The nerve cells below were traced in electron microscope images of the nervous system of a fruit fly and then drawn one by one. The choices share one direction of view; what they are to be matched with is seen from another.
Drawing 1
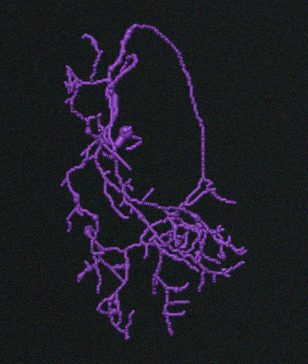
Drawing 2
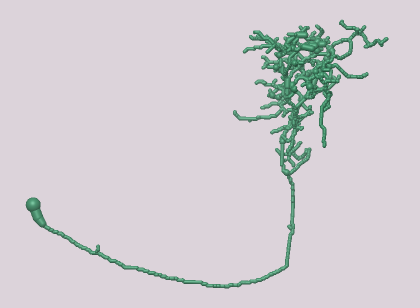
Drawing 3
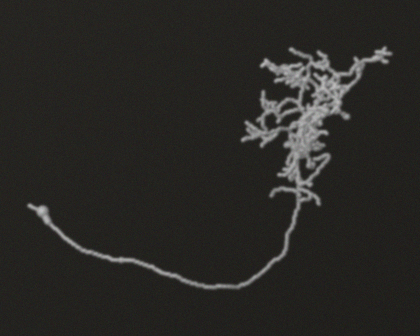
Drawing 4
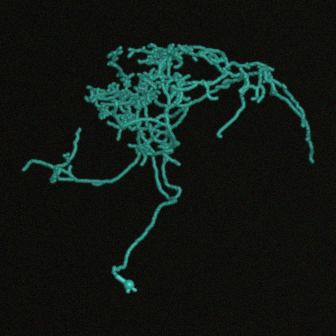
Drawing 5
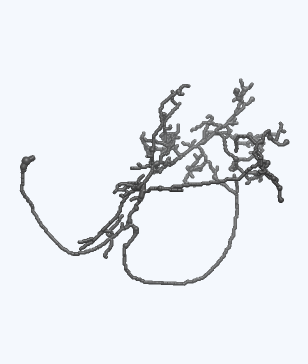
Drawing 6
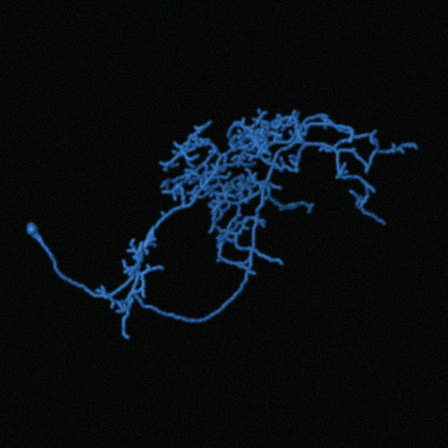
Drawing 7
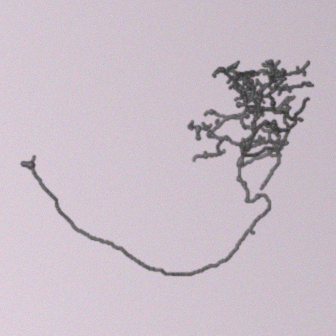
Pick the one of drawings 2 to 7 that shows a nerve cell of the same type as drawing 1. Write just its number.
5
